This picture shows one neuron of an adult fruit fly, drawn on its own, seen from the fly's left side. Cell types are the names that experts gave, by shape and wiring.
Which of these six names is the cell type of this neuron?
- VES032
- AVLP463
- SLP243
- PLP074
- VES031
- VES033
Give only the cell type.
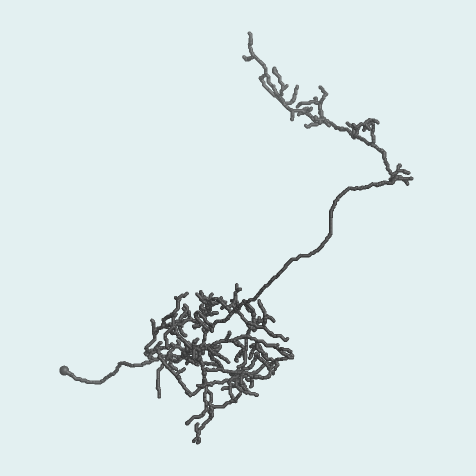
VES032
